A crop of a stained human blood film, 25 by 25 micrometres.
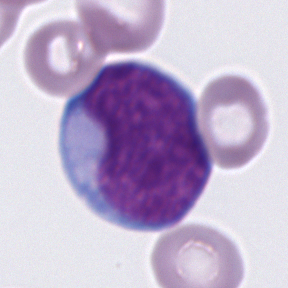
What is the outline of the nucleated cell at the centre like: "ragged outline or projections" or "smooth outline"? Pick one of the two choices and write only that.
Smooth outline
